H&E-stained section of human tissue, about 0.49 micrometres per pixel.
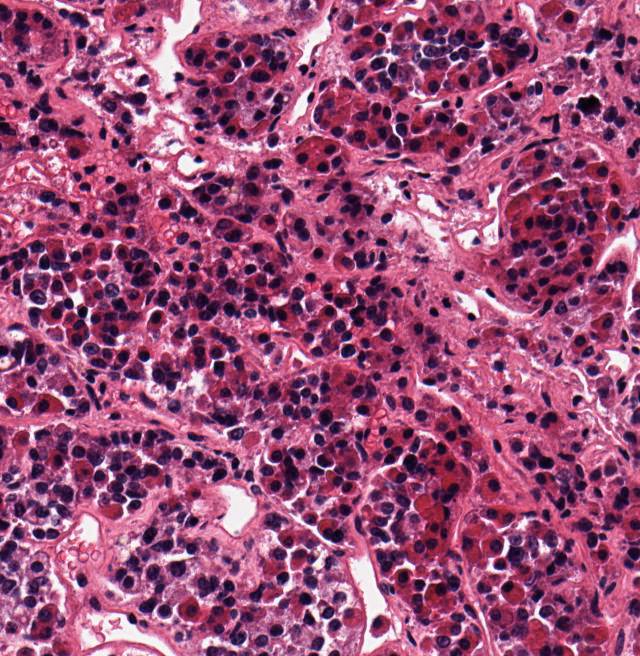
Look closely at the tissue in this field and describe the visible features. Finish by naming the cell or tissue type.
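Polygonal cells each hold one round nucleus. Their cytoplasm stains unevenly: some cells are deep red, others pale or faintly purple, often side by side within a nest. Deep red cells gather in groups, clearly in nests at upper right and lower right. Nuclei are small, round, darkly stained and fairly uniform in size. Name: pituitary.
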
